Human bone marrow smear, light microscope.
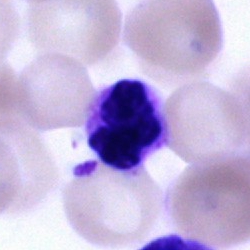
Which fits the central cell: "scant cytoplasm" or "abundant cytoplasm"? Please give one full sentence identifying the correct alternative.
Scant cytoplasm surrounds the nucleus of this cell.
